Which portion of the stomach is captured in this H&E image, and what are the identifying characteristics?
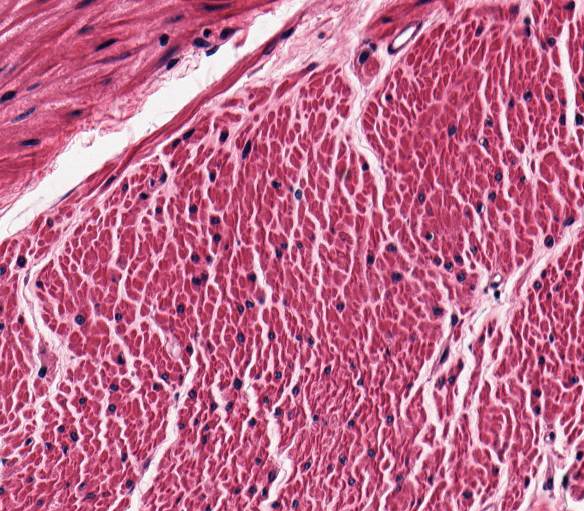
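Smooth muscle. Fibres mostly cut across; a strip cut lengthwise crosses the top-left corner, its nuclei elongated and parallel to the fibres. Cross-cut fibres: small pink polygonal profiles, nucleus central where present. Cytoplasm densely and evenly deep pink.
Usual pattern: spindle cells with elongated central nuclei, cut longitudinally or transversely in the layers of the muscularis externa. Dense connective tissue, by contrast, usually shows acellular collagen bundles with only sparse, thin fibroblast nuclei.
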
